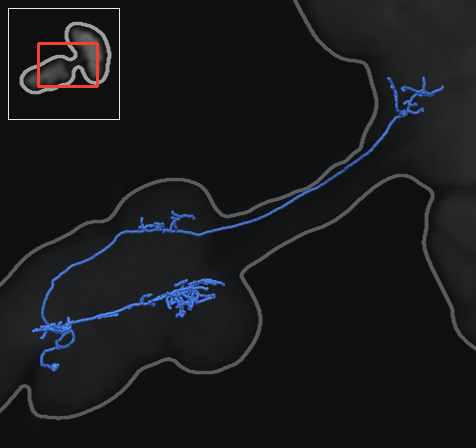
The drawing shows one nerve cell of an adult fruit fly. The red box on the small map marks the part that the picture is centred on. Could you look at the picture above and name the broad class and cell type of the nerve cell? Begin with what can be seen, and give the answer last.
It reaches both the brain and the nerve cord, passing through the neck. The cell body is at the lower left of the picture. This is an ascending neuron. The cell type is ANXXX200.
